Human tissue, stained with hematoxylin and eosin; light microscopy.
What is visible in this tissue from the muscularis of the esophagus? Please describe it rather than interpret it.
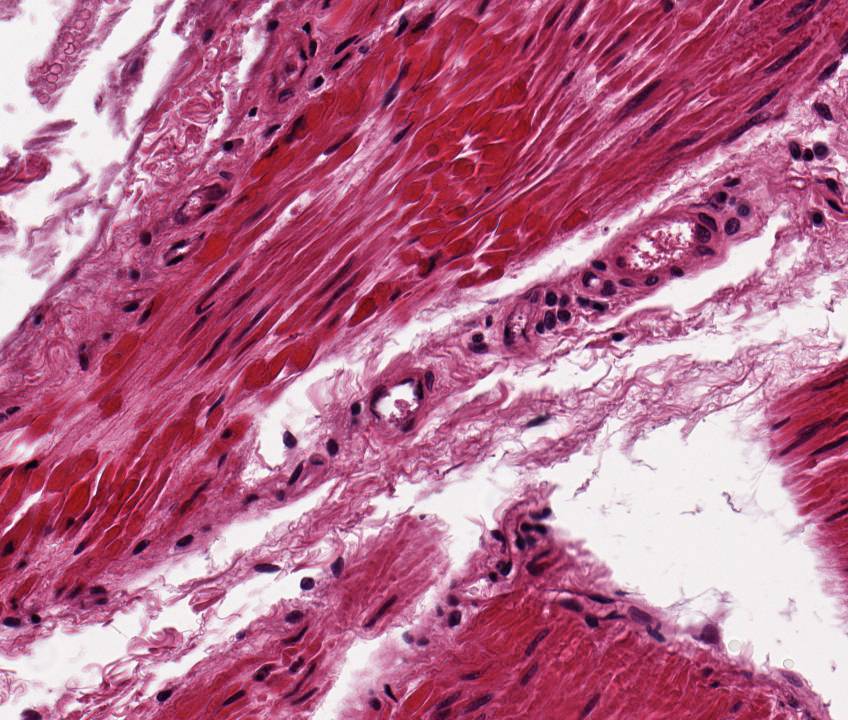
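Smooth muscle cells here carry elongated, blunt-ended nuclei aligned parallel to the fibres, and their cytoplasm stains a deep red. Across the middle of the field, a band of loose connective tissue with wavy fibres runs between the muscle bundles. Small blood vessels lie within this connective tissue band.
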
